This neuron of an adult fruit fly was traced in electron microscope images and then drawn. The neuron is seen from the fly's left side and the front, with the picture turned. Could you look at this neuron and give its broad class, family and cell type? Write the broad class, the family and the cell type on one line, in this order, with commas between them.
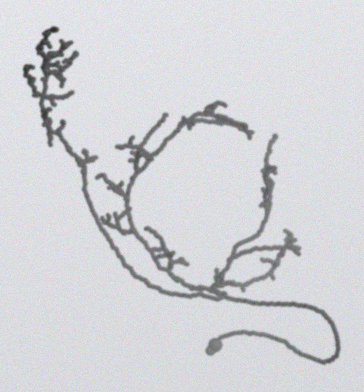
central-brain intrinsic neuron, hemilineage LHl1, LHAV4d1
